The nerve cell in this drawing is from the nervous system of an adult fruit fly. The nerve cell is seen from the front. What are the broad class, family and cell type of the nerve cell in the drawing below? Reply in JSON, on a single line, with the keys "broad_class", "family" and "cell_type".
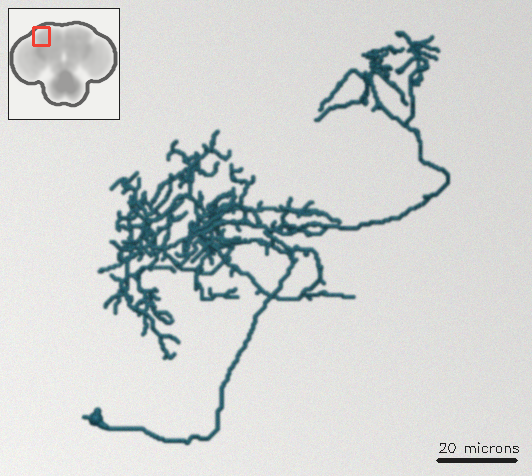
{"broad_class": "central-brain intrinsic neuron", "family": "hemilineage LHa1", "cell_type": "CB1811"}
